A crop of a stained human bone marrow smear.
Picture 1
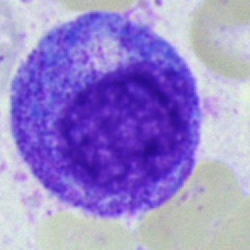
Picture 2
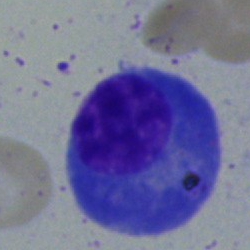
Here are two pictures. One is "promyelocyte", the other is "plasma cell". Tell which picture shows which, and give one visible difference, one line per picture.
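Picture 1 is a promyelocyte. Numerous purple granules crowd the cytoplasm.
Picture 2 is a plasma cell. No granules are visible in the cytoplasm.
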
